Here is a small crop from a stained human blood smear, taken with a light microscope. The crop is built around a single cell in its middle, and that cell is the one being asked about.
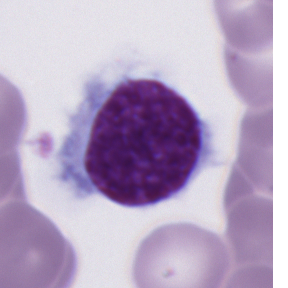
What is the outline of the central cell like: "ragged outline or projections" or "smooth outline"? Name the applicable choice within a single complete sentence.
The outline of the cell is rough, not smooth.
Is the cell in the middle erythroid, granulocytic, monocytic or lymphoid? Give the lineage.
lymphoid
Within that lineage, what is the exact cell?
hairy cell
